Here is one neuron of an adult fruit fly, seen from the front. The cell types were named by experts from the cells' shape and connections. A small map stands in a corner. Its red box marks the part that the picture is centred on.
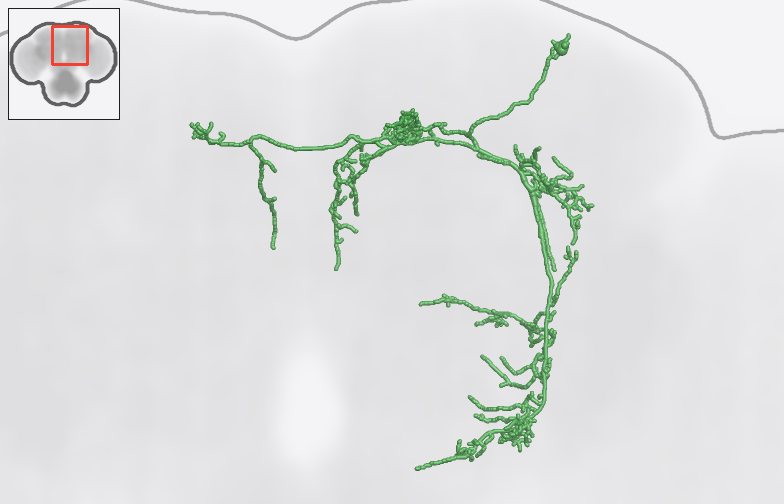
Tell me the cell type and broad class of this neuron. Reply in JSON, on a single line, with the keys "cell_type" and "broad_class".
{"cell_type": "ATL014", "broad_class": "central-brain intrinsic neuron"}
